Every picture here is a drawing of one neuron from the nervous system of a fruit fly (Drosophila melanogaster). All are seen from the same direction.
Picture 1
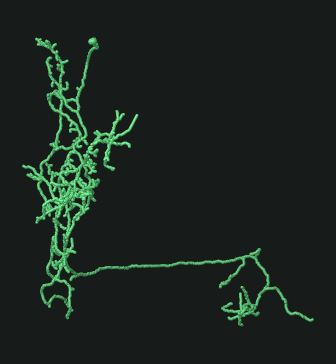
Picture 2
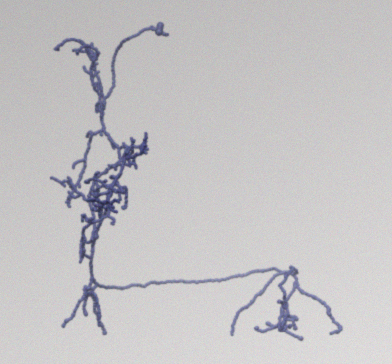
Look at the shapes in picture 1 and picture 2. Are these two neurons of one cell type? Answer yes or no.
yes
